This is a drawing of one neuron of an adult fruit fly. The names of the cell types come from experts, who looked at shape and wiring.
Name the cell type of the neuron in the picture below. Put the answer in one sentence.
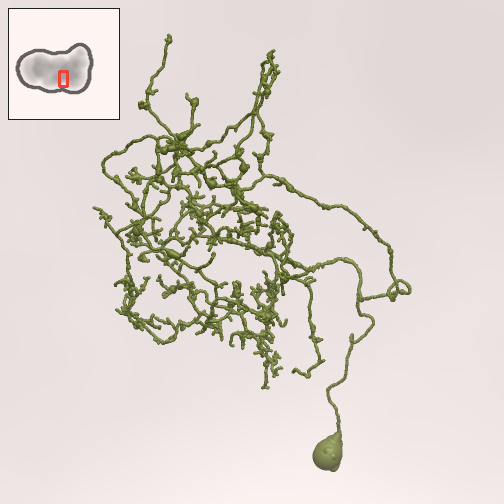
The cell type is CB2518.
